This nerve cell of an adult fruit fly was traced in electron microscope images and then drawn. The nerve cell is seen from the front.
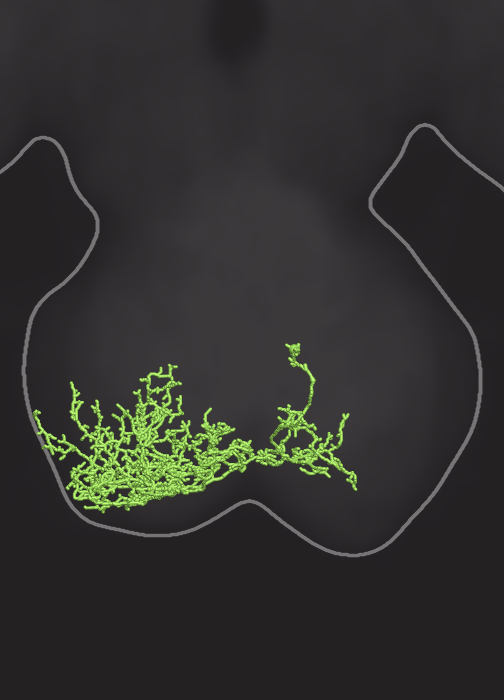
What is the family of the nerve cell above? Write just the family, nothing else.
hemilineage 09B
